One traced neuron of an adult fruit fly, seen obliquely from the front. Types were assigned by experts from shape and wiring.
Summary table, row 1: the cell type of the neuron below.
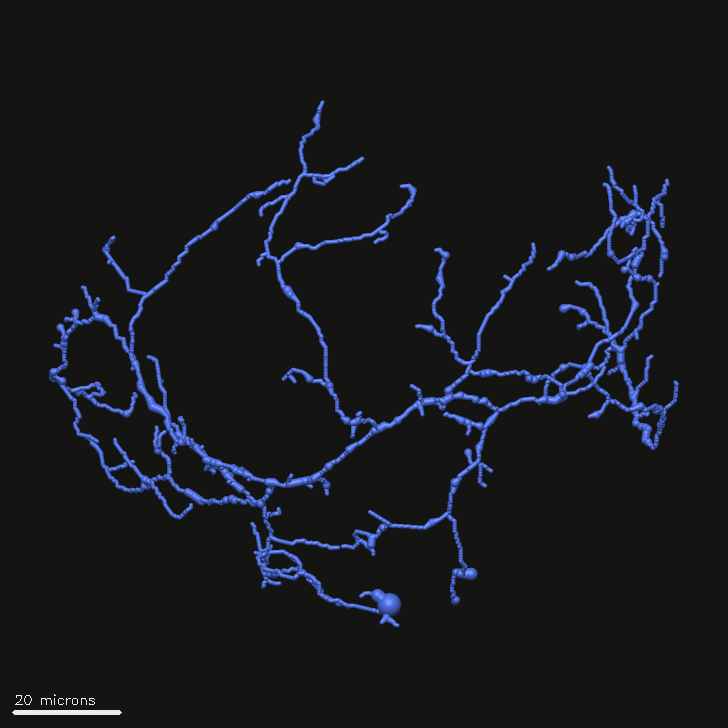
IN13A047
